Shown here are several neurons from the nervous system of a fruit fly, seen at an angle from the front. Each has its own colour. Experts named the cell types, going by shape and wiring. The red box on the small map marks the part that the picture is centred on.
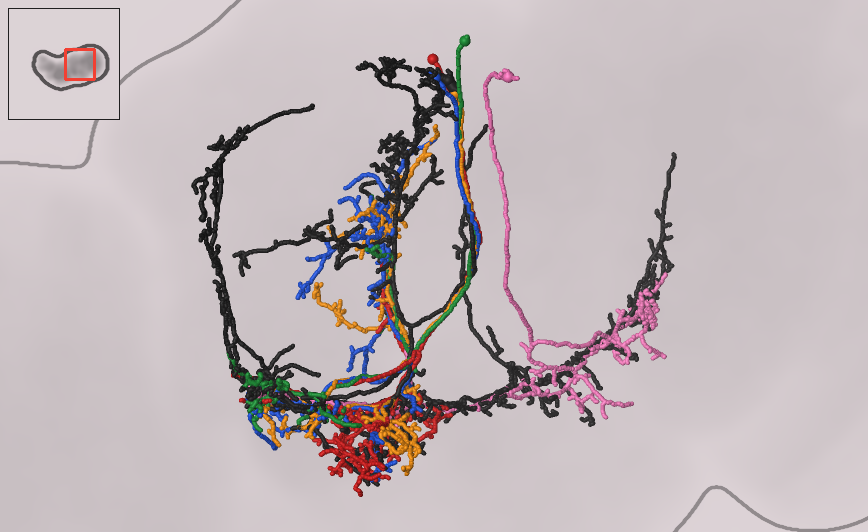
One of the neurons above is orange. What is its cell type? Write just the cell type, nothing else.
WED100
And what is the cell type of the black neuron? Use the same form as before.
ATL030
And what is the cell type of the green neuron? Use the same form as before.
WED101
